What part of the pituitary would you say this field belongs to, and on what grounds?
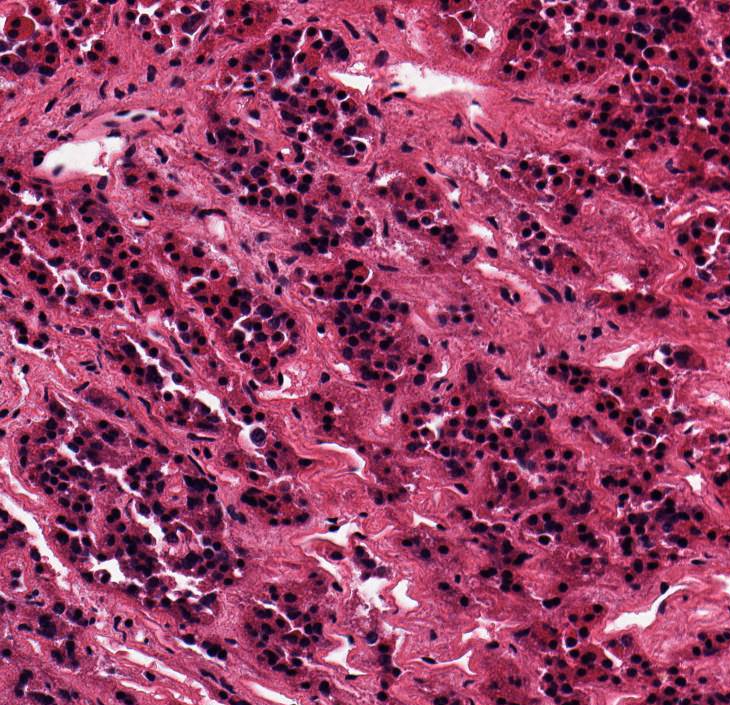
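This is the pars distalis. First point: throughout the field the cells lie in nests and cords, separated by bands of pink fibrous stroma.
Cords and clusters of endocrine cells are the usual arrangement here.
Second point: the nests form no glandular lumens.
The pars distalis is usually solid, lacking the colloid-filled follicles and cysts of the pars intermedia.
Remaining points: nuclei in the nests are round, dark and fairly uniform in size, and the stromal bands hold scattered spindle-shaped nuclei.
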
